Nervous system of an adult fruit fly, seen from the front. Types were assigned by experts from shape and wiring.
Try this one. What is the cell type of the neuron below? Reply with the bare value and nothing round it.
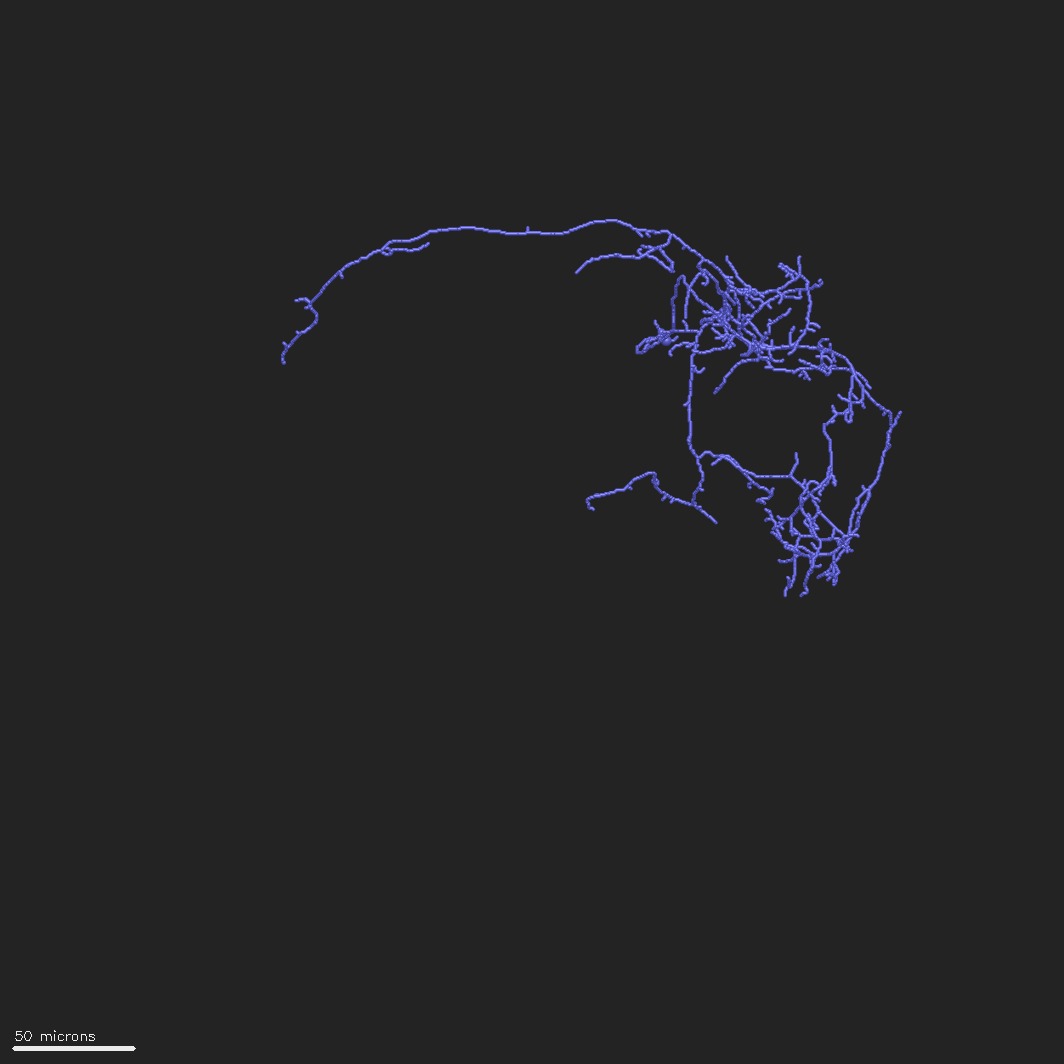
pC1_10b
